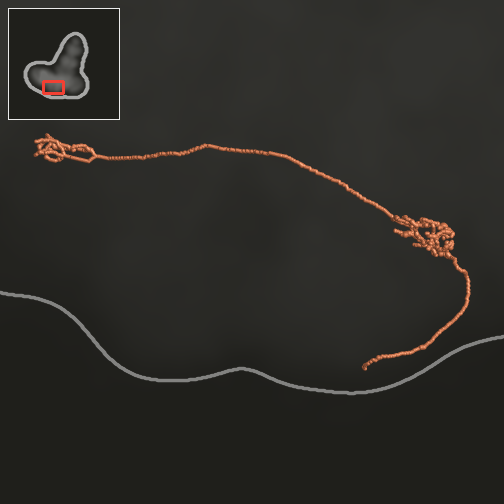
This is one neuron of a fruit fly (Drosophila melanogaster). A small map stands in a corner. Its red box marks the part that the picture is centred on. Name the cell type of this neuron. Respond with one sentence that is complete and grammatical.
It is the cell type ORN_DP1l to which this neuron belongs.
